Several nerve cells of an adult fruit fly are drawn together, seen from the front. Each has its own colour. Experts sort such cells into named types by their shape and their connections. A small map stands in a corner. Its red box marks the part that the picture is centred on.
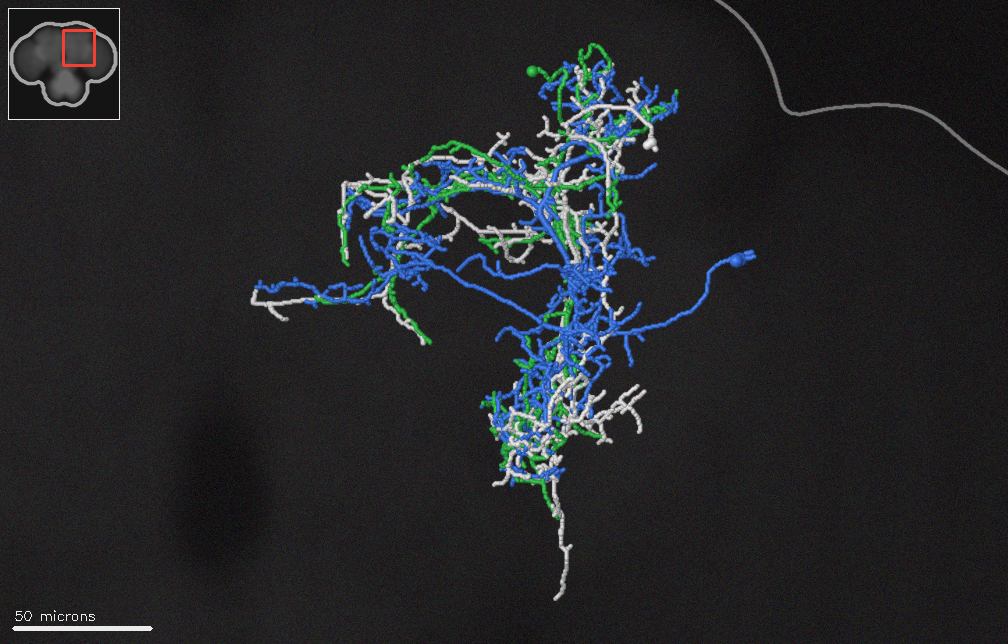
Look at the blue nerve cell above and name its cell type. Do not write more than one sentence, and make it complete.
This nerve cell is categorized as cell type CB2659.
